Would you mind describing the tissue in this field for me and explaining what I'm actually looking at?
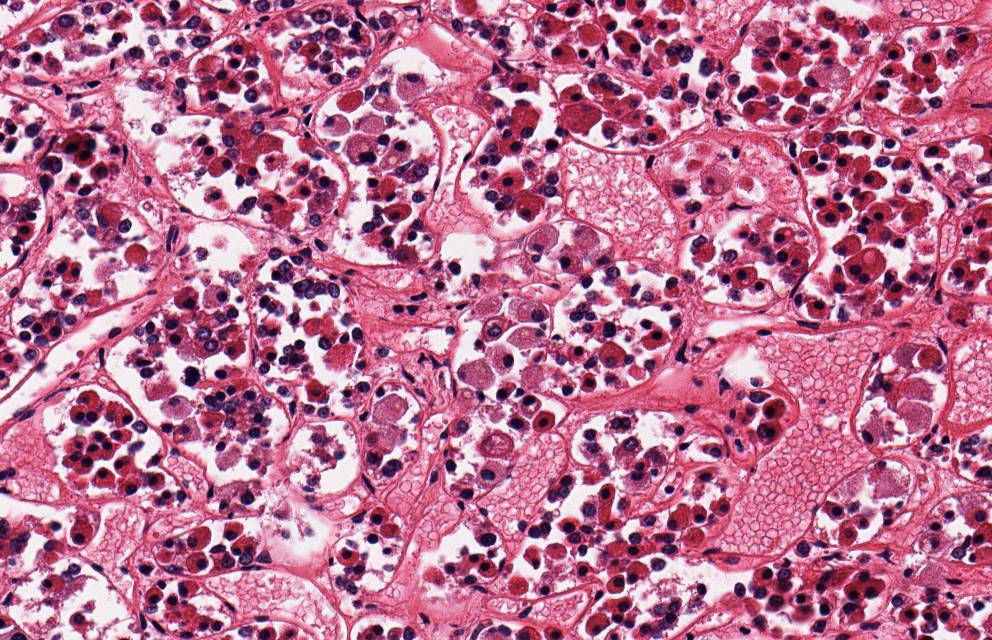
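Cells with bright red granular cytoplasm are numerous, scattered through most of the nests. Fewer, larger cells with pale purple-grey cytoplasm are mixed among the red ones within the nests. Many small cells with round dark-blue nuclei and scant cytoplasm sit among the larger cells. No glands with a central epithelium-lined lumen are present. The tissue is pituitary.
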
